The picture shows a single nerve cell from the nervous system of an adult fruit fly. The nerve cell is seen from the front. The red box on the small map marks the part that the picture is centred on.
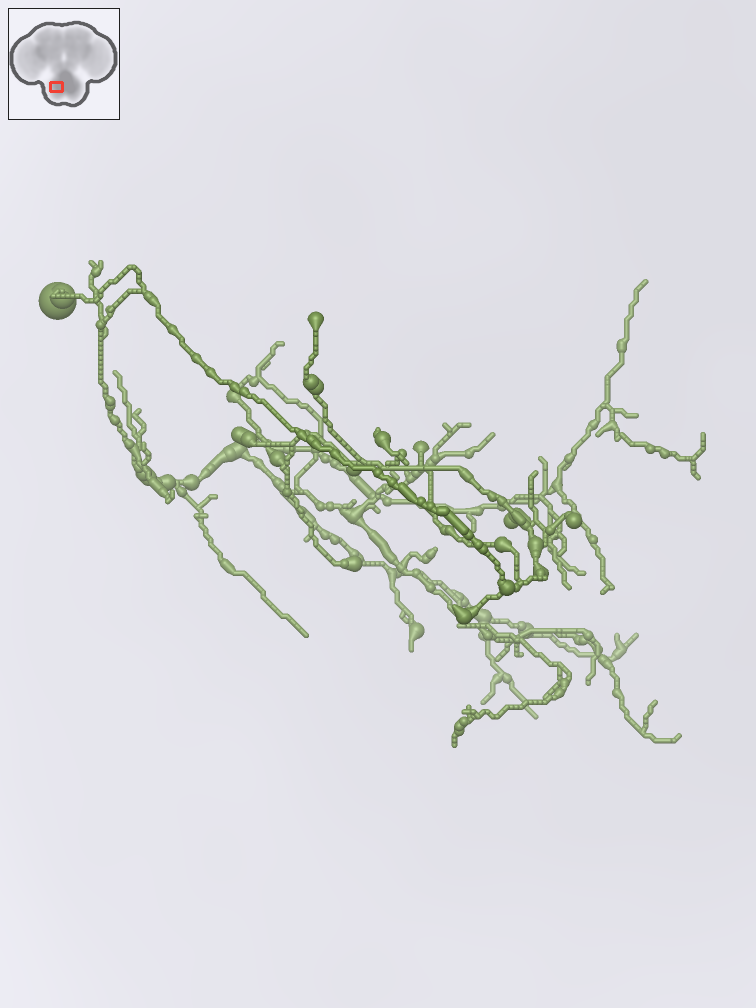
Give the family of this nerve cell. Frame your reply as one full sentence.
Concerning family, this nerve cell is hemilineage 09A.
